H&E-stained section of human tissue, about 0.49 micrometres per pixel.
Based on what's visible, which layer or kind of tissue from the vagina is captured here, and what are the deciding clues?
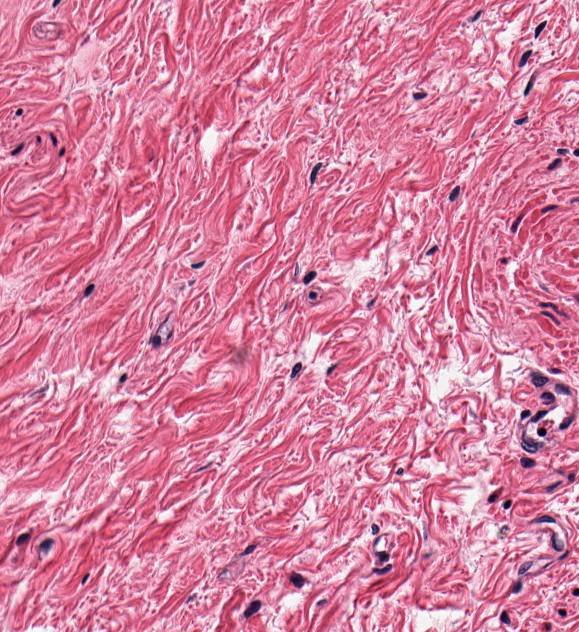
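Dense connective tissue takes up this whole field, with no epithelium anywhere. Follow the collagen bundles: they stain deep pink and take a wavy course. The nuclei are only scattered, small, dark and elongated to oval, with no cytoplasm visible around them.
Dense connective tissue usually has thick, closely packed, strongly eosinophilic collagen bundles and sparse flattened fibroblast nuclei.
Those few thin, dark nuclei in largely acellular bundles are what separate it from smooth muscle, where the bundles are densely nucleated with spindle-shaped cells. You will also find no fat cells.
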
